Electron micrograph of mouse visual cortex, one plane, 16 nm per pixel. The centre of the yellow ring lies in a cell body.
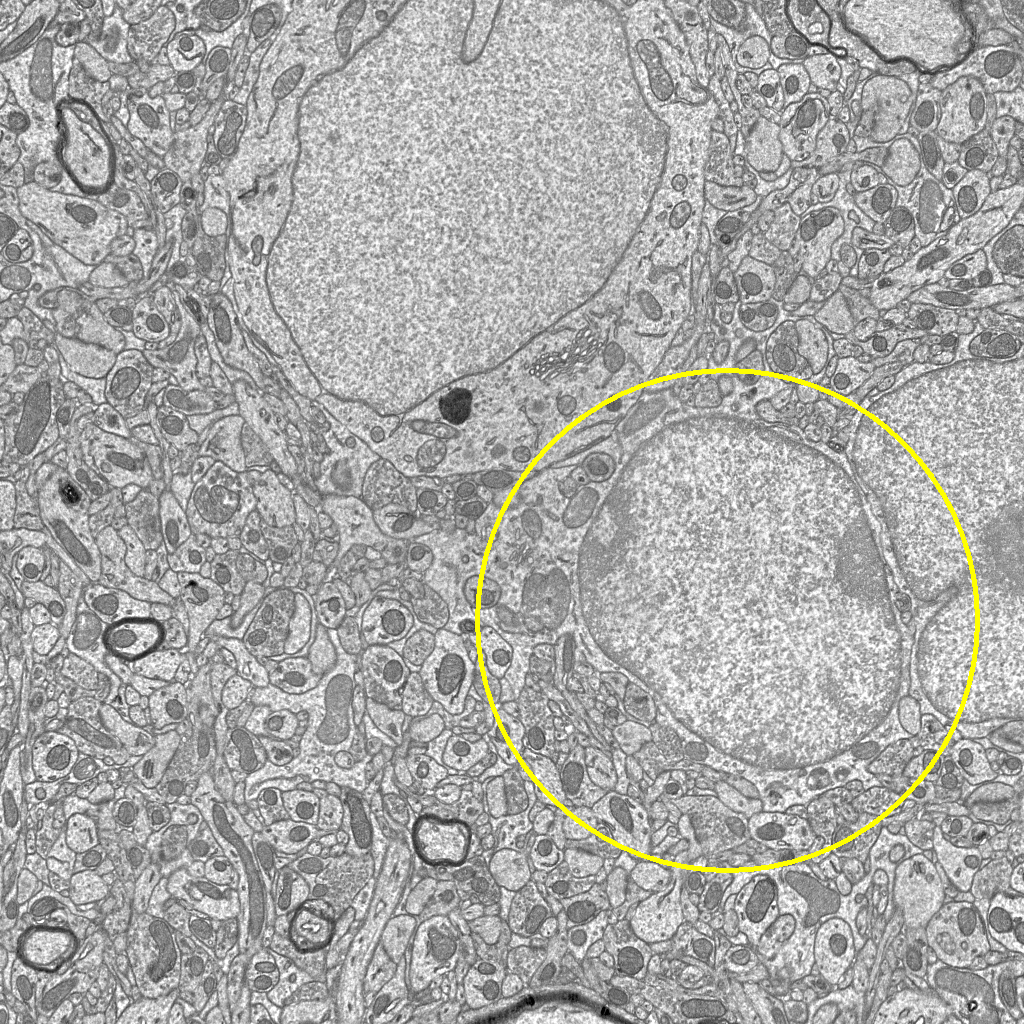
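Astrocyte, the marked cell, in mouse visual cortex. Its nucleus is round to oval, with a smooth outline lying wholly within the ring. No deep folds or indentations appear in the nuclear envelope. Aside from certain patches, the chromatin is pale and finely granular.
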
